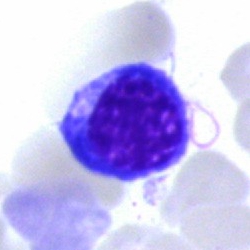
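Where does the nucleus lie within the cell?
Off-centre, toward the right side.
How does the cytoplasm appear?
As a deep blue rim, widest on the left, with no distinct granules and a paler area at the upper left.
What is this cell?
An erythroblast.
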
